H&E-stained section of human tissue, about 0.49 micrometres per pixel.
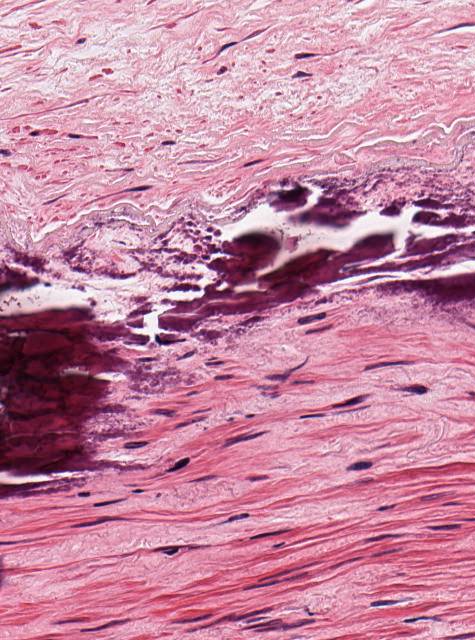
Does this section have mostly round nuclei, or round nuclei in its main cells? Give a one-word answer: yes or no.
No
